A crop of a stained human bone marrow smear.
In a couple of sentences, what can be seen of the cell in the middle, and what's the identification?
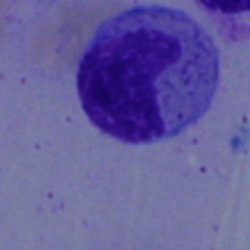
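Round cell, smooth edge. The nucleus sits over toward the left, kidney-shaped, with its indentation facing right, and there are no nucleoli to see. It's a metamyelocyte.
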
